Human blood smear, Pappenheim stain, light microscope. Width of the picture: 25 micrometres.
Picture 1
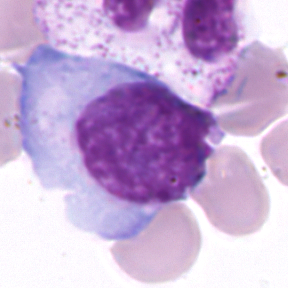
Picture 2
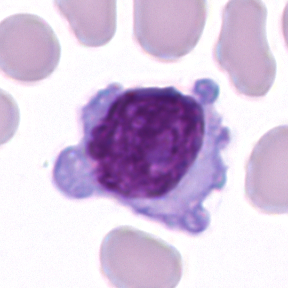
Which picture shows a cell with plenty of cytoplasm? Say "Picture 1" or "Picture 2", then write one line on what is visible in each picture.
Picture 1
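In picture 1: The cytoplasm is abundant, forming a wide area to the left of and below the nucleus.
In picture 2: The cytoplasm forms a narrow rim that is broadest on the lower right side.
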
